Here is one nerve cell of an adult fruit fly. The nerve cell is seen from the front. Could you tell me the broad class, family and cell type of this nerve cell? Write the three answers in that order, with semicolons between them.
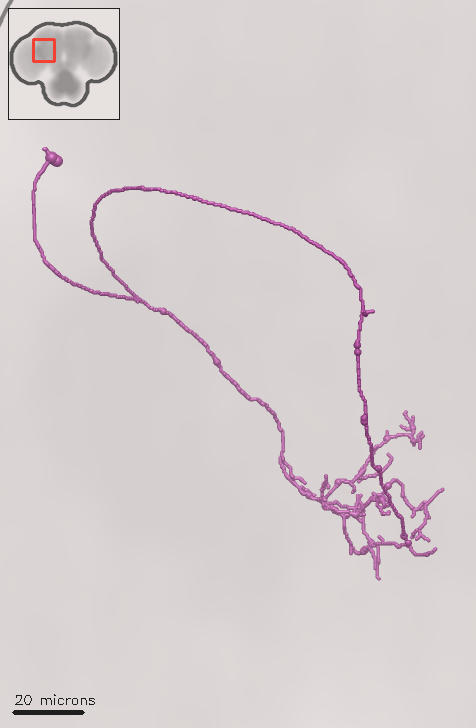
central-brain intrinsic neuron; hemilineage SLPa&l1_lateral; WED038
